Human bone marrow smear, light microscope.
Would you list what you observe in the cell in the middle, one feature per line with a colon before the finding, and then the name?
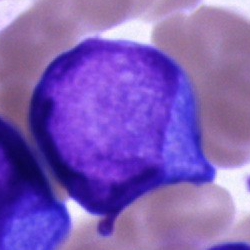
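Outline: irregular and angular, not smoothly round
Bleb: small knob hanging from the bottom edge
Chromatin: fine, evenly spread, small pale speckles throughout
Granules: none in the cytoplasm
Name: blast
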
